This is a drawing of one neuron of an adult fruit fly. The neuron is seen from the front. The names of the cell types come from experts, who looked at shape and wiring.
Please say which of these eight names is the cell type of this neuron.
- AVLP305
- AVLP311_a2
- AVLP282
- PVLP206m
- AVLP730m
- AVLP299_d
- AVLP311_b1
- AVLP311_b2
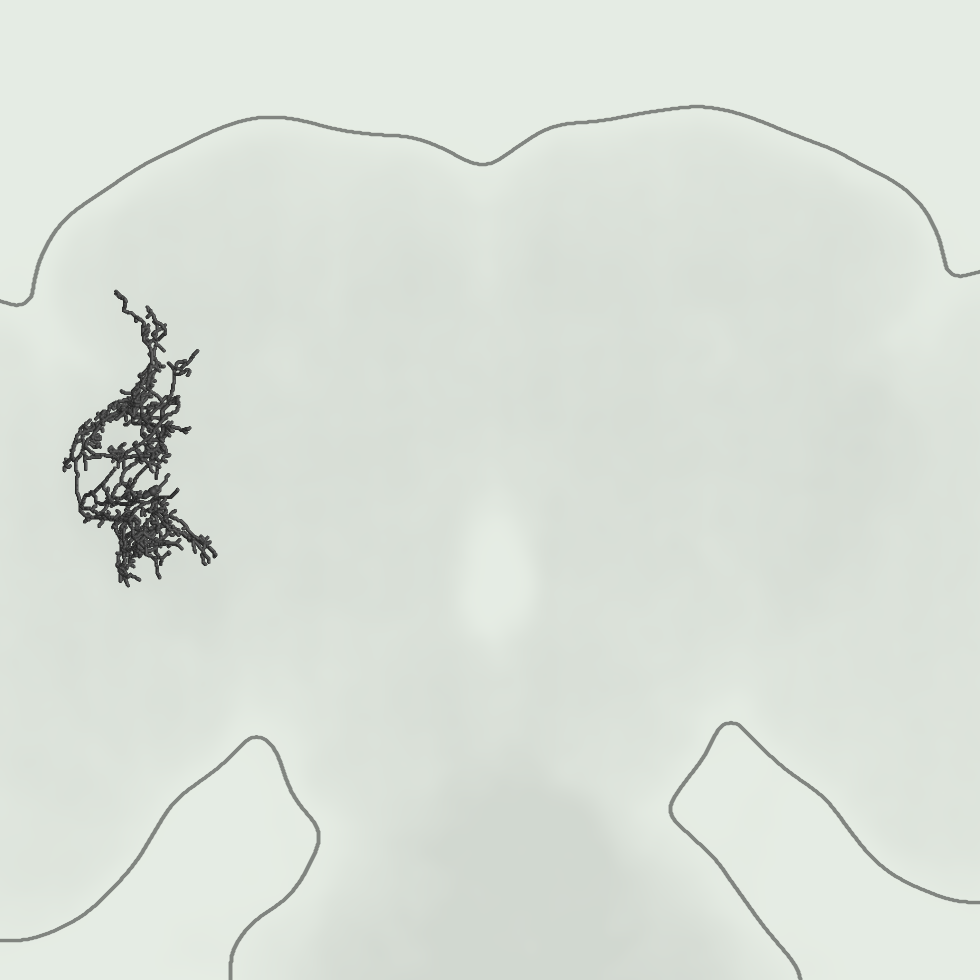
AVLP305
